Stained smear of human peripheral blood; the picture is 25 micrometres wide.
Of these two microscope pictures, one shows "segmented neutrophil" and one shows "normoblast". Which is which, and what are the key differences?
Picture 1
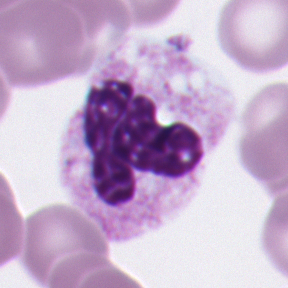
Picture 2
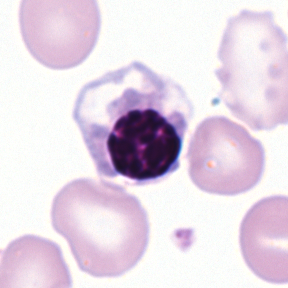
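Picture 1 shows a segmented neutrophil; picture 2 shows a normoblast. In picture 1 the cytoplasm is abundant and pale pinkish-lilac, with fine, small pinkish-violet granules throughout.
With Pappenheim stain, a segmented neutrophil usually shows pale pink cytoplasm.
In picture 2 the cytoplasm is pale greyish-lavender and lightly stained, and no distinct granules are seen in it.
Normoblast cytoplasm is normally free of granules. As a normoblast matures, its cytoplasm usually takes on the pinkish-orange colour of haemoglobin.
The chromatin of the segmented neutrophil is dark purple and coarsely clumped.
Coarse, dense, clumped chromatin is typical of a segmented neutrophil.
The normoblast nucleus is round in outline and about 6 micrometres across.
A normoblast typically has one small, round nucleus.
The outlines also differ: roughly round with a slightly irregular edge in picture 1, irregular and angular rather than smoothly round in picture 2. Neither nucleus shows nucleoli. Red cells lie around the segmented neutrophil without overlapping it, while one red cell lies close to the right side of the normoblast, beside its nucleus.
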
